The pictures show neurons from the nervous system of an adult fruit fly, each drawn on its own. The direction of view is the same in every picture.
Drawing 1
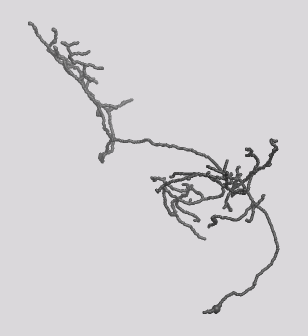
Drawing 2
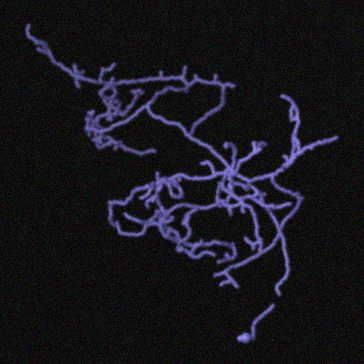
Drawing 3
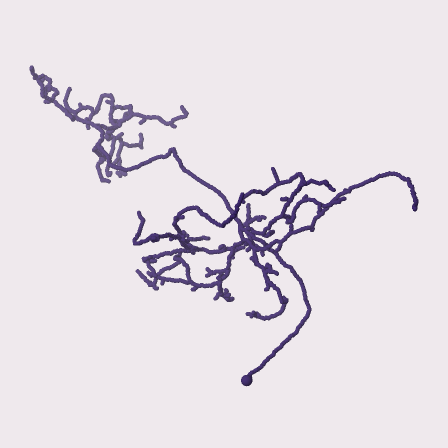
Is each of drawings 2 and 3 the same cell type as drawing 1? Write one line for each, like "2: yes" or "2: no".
2: no
3: no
